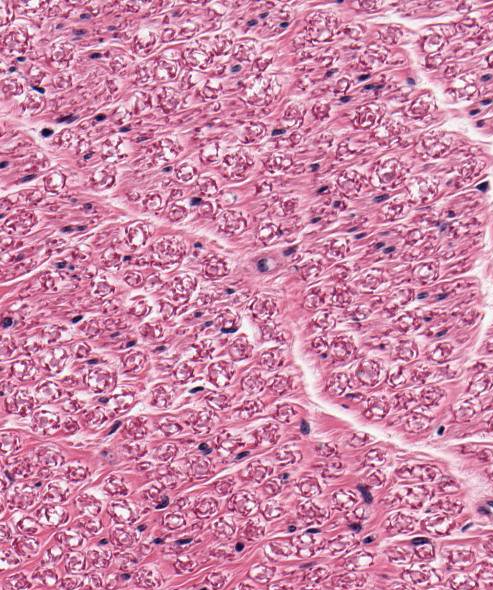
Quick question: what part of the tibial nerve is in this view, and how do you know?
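Part: nerve fascicle. Deciding: closely packed rounded profiles, cut across, each with a pale centre and clumped pink rim, fill most of the field.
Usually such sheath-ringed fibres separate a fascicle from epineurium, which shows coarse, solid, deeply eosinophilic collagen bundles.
Profiles grouped between narrow pale clefts. Sparse small dark blue nuclei, mostly elongated, lie between them; no fat cells.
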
